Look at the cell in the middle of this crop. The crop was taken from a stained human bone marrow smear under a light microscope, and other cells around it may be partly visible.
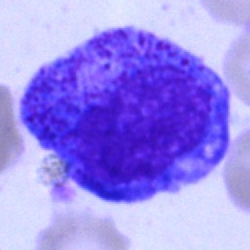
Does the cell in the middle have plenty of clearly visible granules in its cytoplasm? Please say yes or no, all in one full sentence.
Yes, there are many visible granules in its cytoplasm.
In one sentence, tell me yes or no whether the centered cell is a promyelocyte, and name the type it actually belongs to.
Yes, a promyelocyte occupies the middle of the crop.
